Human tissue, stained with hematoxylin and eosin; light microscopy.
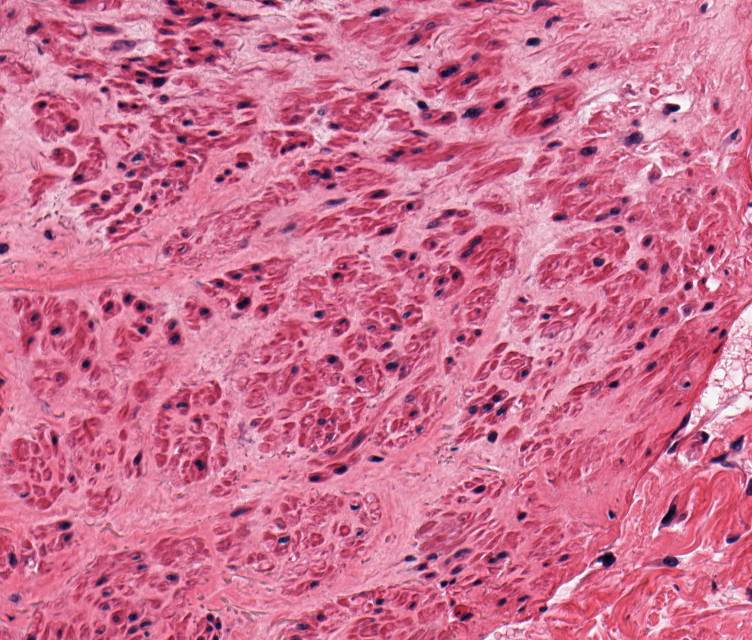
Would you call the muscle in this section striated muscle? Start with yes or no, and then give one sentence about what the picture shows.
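No. Smooth muscle fills most of the field as many small irregular bundles separated by strands of pale pink stroma.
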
